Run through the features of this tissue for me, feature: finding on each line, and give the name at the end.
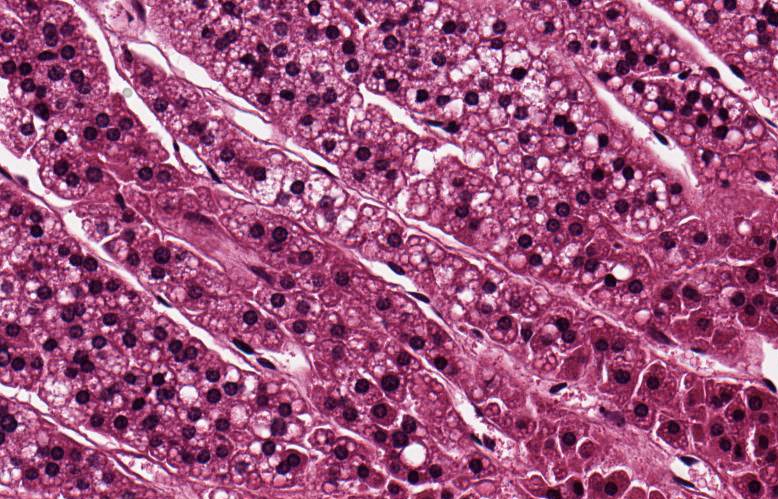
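Cells: mostly large, polygonal, abundant cytoplasm
Cytoplasm: many small clear vacuoles, foamy
Nuclei: round, dark-staining, roughly central
Channels: narrow, thin-walled, vascular, between cords
Channel lining: flat, elongated dark nuclei
Cords: solid, no central lumen or gland spaces
Name: adrenal gland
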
